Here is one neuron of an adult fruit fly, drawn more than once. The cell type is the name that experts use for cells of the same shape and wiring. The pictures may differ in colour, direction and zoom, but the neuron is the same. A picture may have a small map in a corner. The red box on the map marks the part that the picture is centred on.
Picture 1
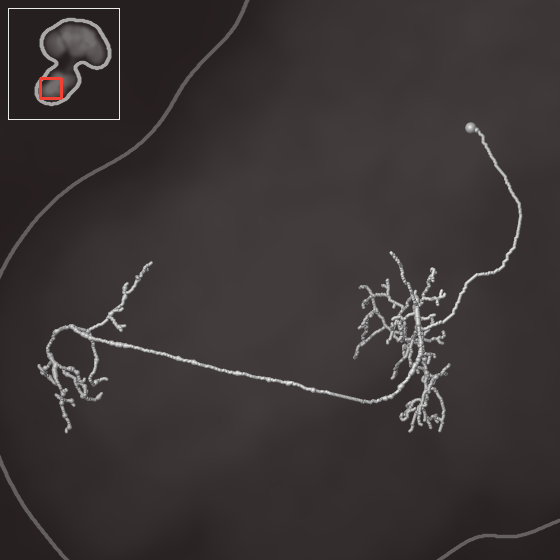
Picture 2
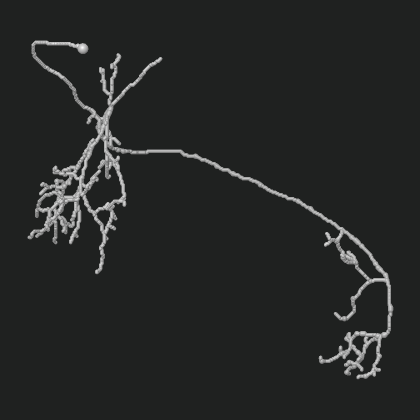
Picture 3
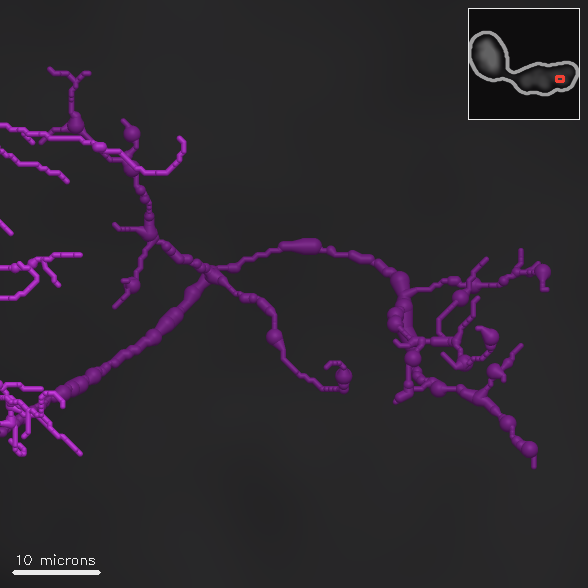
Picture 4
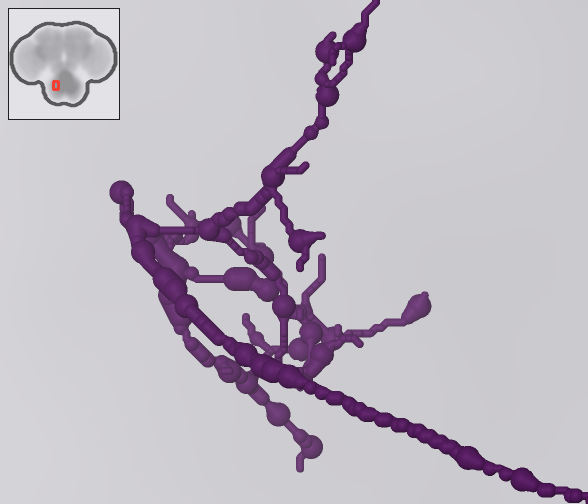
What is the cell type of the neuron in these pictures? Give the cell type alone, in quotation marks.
"IN01A080_b"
